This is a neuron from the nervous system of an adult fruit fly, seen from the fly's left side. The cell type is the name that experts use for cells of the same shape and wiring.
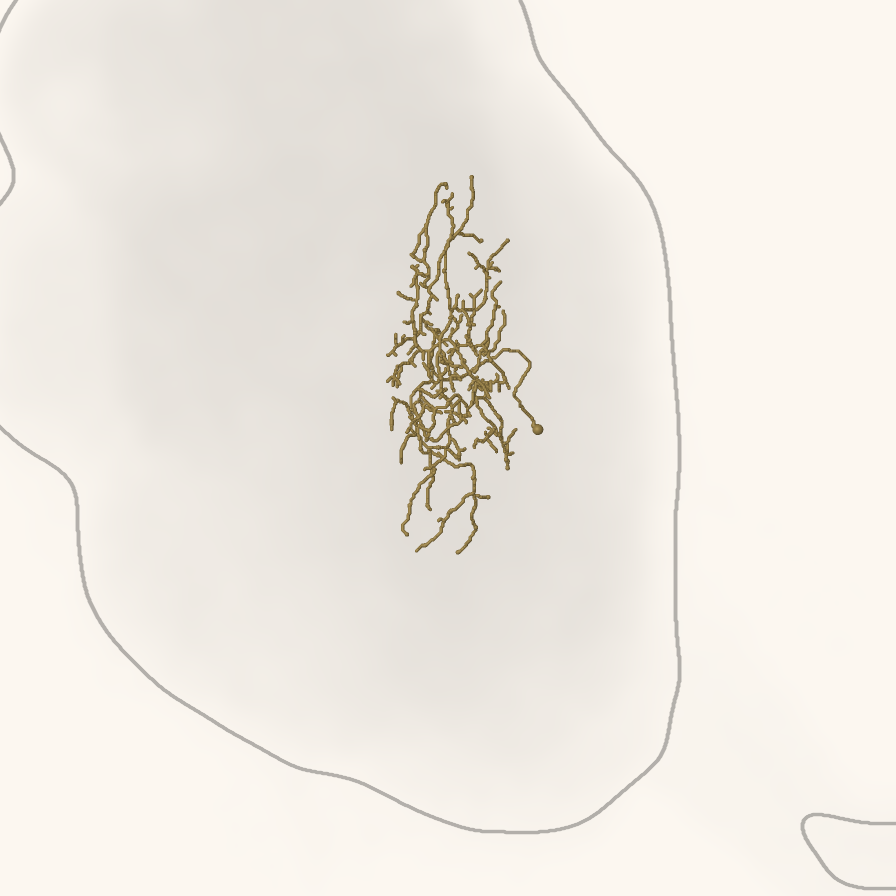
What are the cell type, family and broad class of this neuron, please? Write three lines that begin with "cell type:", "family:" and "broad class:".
cell type: Li19
family: Li
broad class: optic-lobe intrinsic neuron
